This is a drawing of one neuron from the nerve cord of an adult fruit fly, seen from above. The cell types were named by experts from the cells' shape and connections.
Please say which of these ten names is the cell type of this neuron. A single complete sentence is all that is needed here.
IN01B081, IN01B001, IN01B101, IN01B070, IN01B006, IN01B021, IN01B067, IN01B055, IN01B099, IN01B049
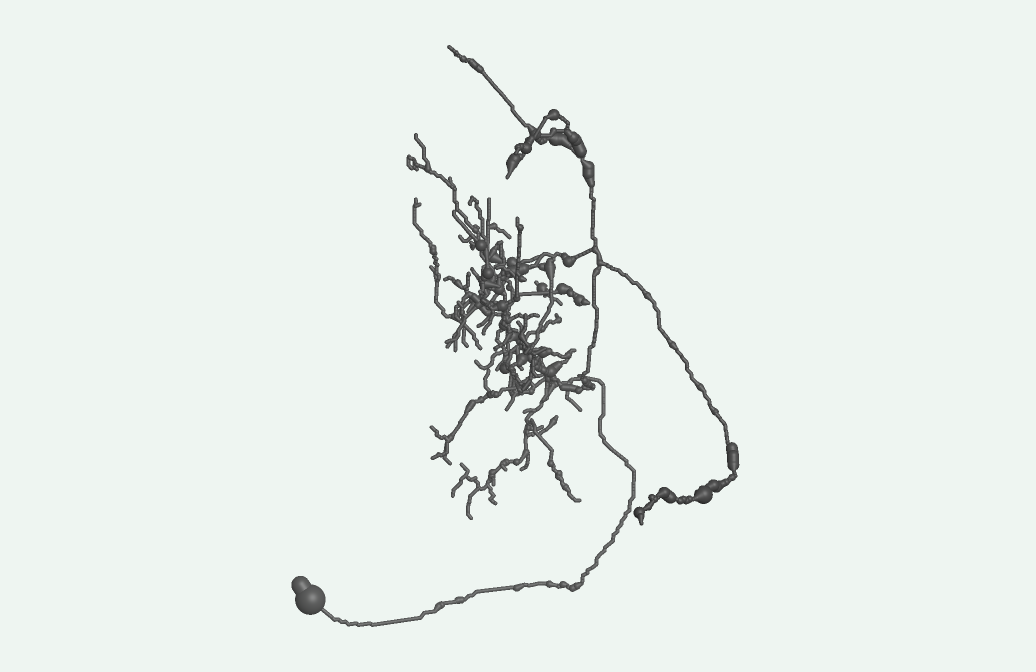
The cell type IN01B055 is the type of this neuron.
